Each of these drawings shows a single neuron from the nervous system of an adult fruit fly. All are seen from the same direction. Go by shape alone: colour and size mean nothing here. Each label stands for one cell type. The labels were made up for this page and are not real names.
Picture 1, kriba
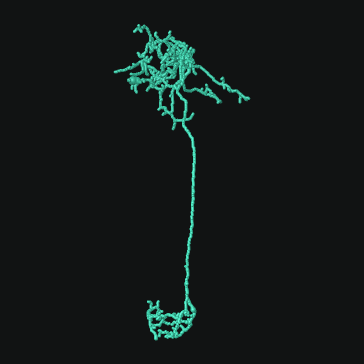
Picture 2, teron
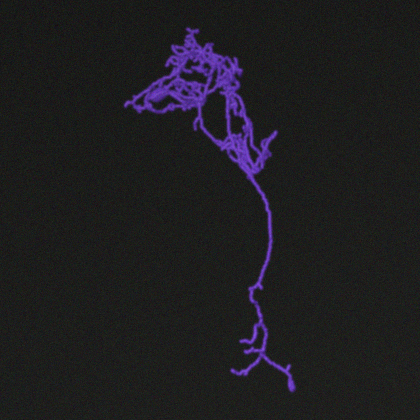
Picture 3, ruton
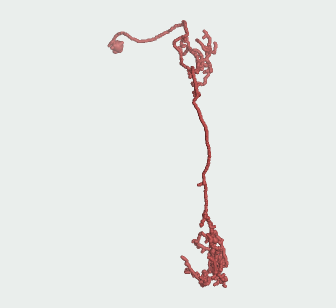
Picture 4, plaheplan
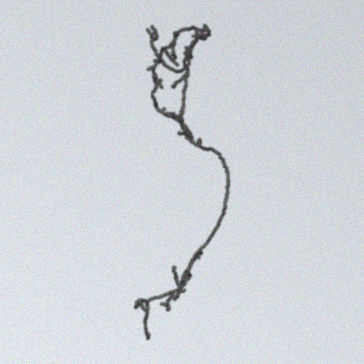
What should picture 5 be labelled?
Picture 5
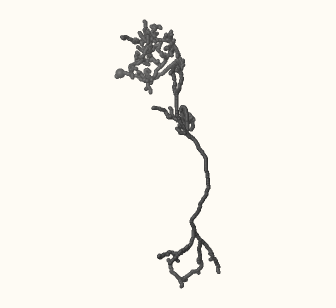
teron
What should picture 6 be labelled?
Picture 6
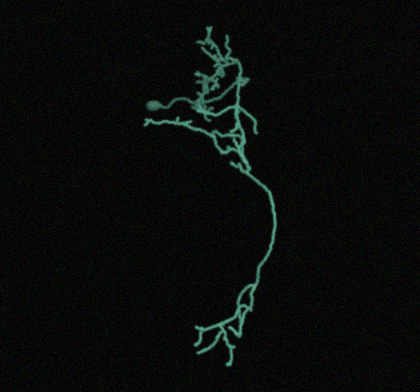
teron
